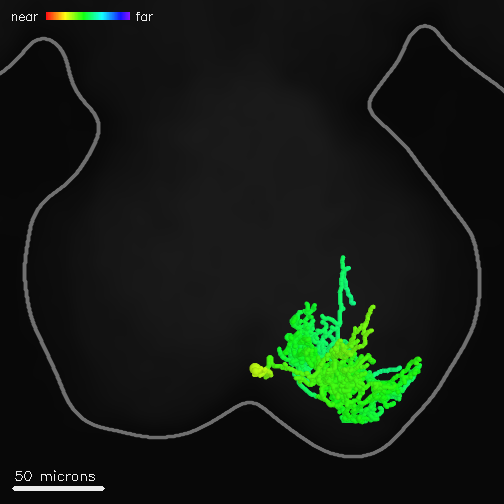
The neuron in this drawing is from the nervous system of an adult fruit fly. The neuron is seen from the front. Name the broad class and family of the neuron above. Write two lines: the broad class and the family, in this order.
nerve-cord intrinsic neuron
hemilineage 14A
